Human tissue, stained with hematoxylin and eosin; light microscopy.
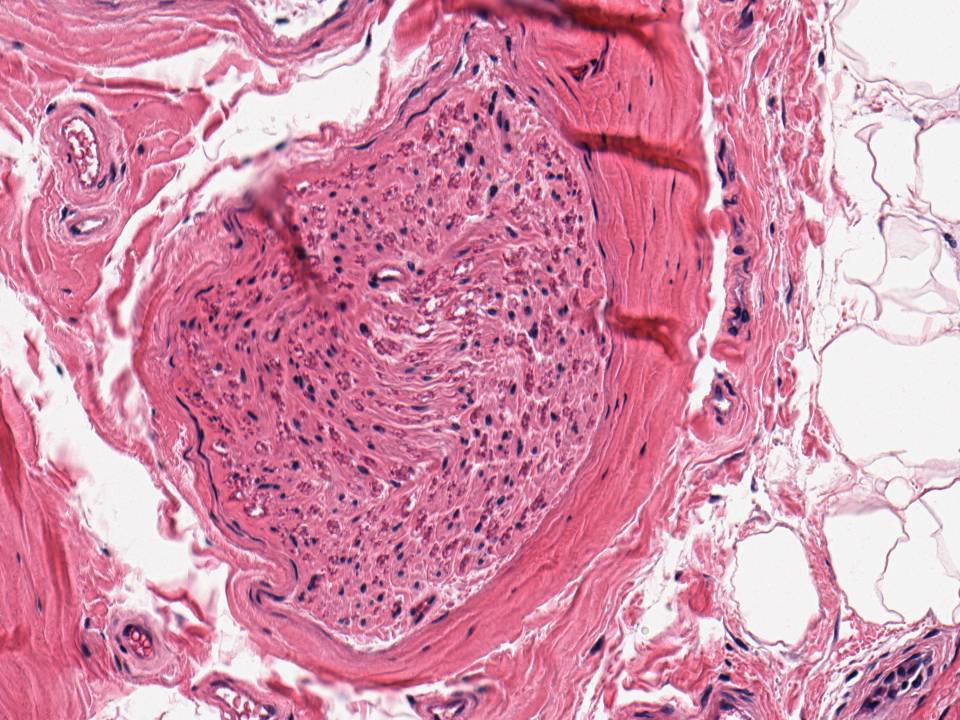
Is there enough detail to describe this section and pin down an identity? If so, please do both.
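One large oval bundle of nerve fibres fills the centre, wrapped by thick concentric layers of dense pink collagen, broadest on its right. Nuclei within are small, dark, mostly elongated or wavy. This section is tibial nerve.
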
